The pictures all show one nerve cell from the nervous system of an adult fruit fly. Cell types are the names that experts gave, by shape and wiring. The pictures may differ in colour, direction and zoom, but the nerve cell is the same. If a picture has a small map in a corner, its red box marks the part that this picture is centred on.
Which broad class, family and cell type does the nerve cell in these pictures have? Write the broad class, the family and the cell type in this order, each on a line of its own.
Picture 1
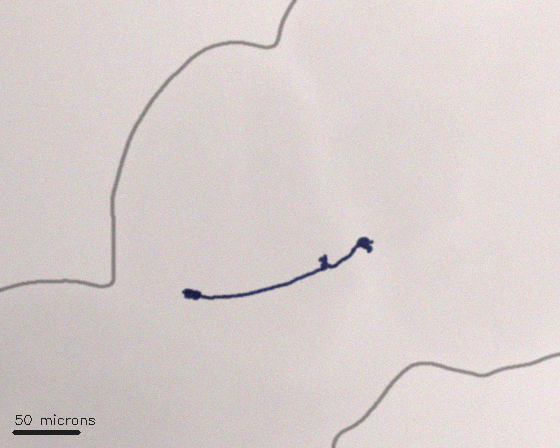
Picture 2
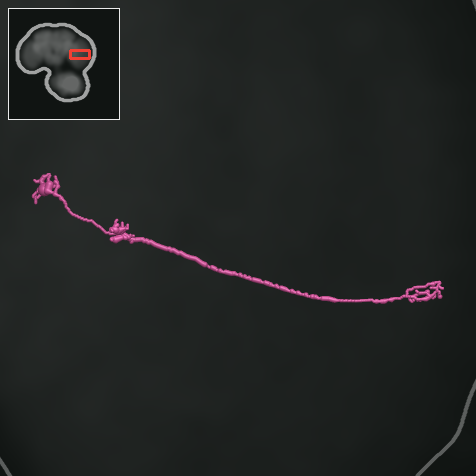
optic-lobe intrinsic neuron
T
T1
